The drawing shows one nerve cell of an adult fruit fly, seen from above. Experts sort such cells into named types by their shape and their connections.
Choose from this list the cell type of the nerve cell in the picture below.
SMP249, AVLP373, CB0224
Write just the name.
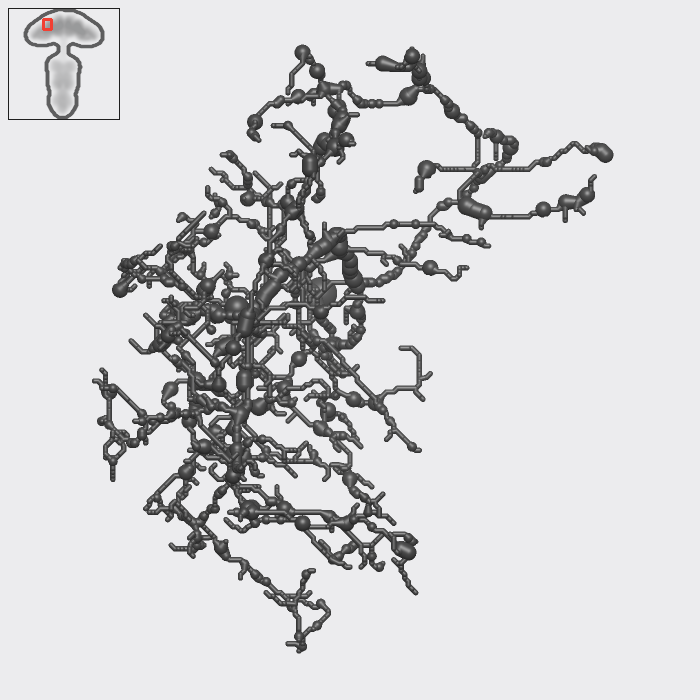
AVLP373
